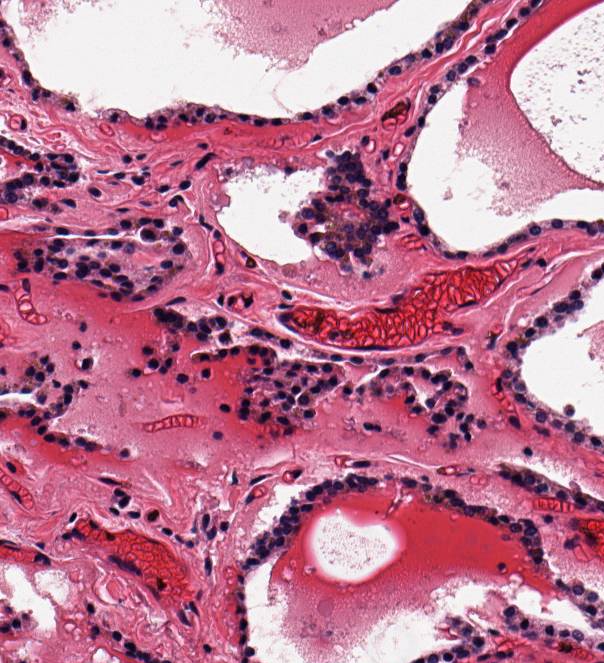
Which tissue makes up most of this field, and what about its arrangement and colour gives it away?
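Thyroid follicle. Many dilated spaces of varying size fill the field, the largest along the top and right edges.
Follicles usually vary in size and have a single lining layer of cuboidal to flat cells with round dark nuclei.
Here: one layer, flattened to cuboidal, small round dark nuclei.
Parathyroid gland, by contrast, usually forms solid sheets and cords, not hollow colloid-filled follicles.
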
